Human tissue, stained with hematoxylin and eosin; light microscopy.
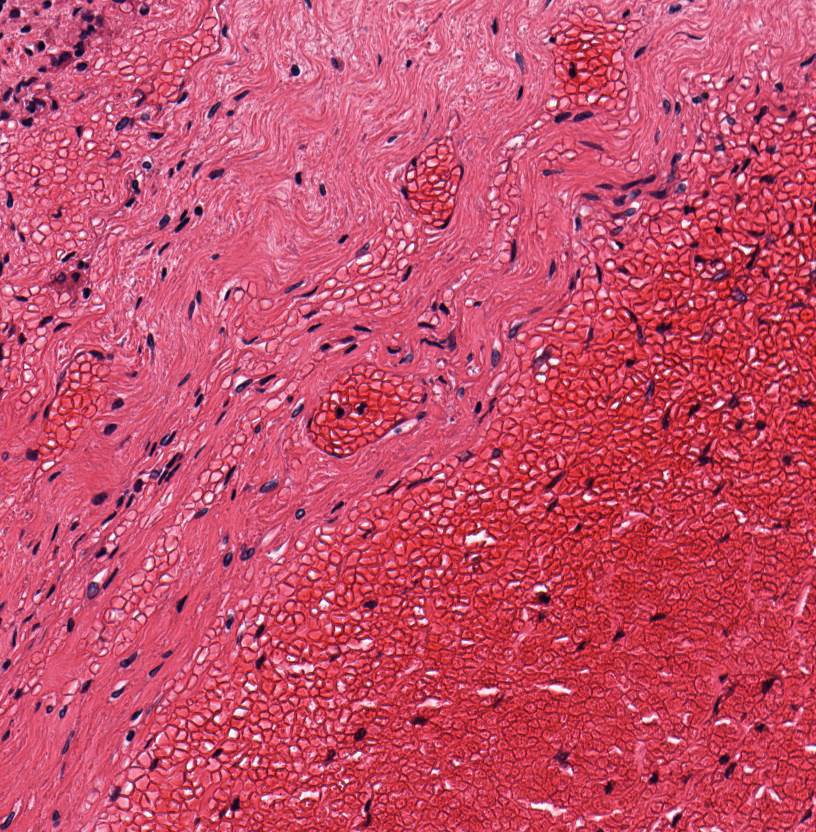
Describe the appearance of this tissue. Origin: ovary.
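Tightly crowded red blood cells are pressed into polygonal outlines, giving a honeycomb appearance. Only a few scattered nuclei lie within this sheet. Elongated, dark, spindle-shaped nuclei are scattered through the fibrous tissue, whose upper middle holds small rounded islands of packed red blood cells enclosed by collagen.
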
